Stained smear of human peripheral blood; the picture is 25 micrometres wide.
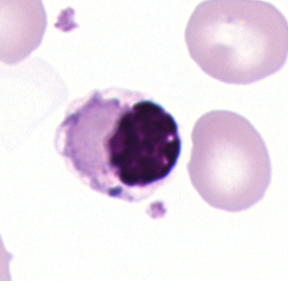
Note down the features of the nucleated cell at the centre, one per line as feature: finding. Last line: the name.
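Nucleus: round and unlobed
Chromatin: dark purple, coarsely clumped
Cytoplasm: pale lilac
Speck: one small dark violet speck at the lower edge of the cytoplasm
Cell size: about 10 micrometres across
Nucleus size: about 7 by 6 micrometres
Nuclear share: about 50% of the cell's area
Nuclear position: toward the right of the cell
Name: normoblast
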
